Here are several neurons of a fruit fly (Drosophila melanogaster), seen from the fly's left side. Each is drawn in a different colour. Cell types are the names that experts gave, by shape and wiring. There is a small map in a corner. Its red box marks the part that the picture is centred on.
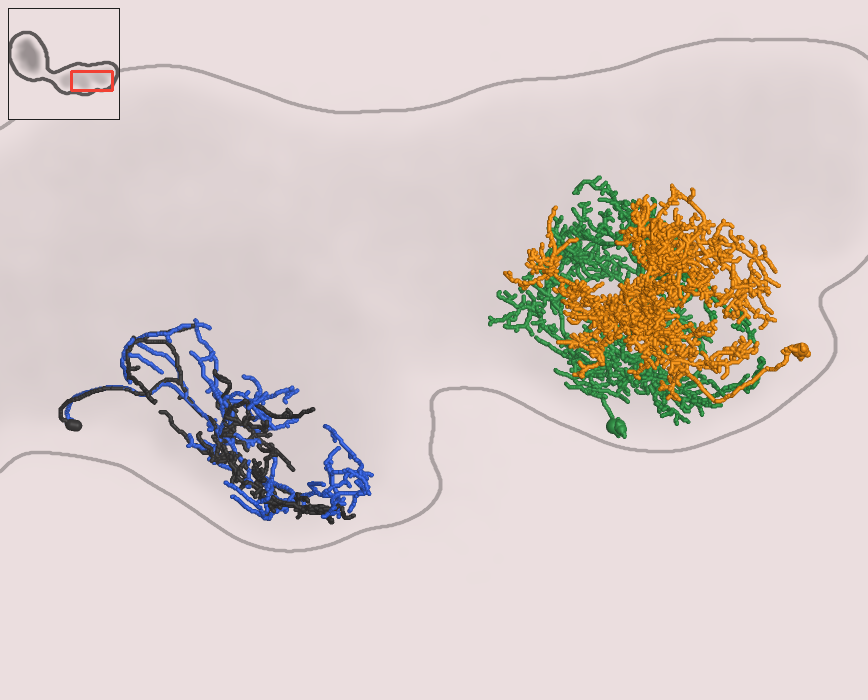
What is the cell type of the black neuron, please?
IN16B075_d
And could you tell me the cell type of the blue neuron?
IN16B075_c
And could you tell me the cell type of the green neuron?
IN16B032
